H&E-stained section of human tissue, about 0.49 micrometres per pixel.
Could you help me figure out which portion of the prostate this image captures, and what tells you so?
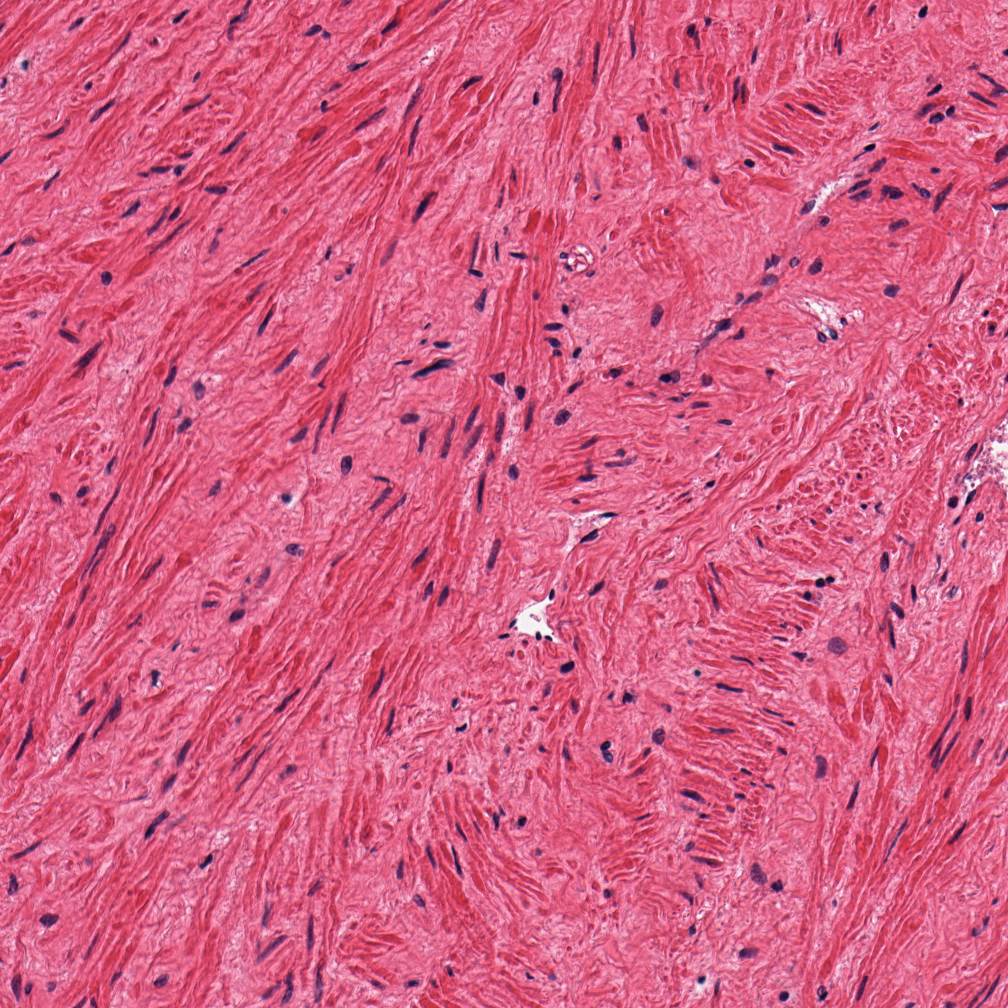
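Answer: fibromuscular stroma. The field consists entirely of interlacing bundles of spindle-shaped smooth muscle cells, with elongated, blunt-ended dark nuclei in pink cytoplasm and no epithelium or glands.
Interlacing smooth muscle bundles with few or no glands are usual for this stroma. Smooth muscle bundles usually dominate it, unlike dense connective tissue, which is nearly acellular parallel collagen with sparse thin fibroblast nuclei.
Between the bundles lies a paler pink, wavy fibrous stroma. Right of centre, some bundles are cut across as small rounded profiles with round nuclei.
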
